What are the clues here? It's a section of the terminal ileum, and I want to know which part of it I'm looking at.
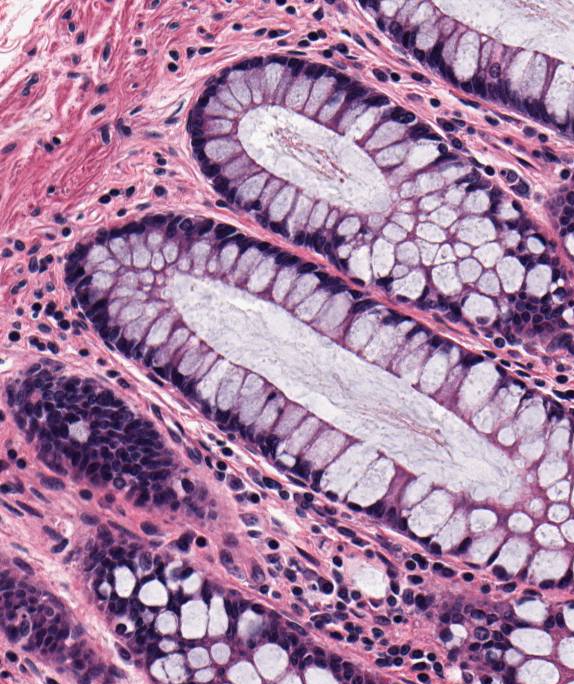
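Intestinal crypt is the part shown. First, the glands are lined by a single layer of columnar cells with nuclei at the base, along each gland's outer edge. Second, goblet cells with pale, clear, rounded mucin-filled cytoplasm make up most of the lining.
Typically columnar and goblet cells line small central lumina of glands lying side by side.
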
